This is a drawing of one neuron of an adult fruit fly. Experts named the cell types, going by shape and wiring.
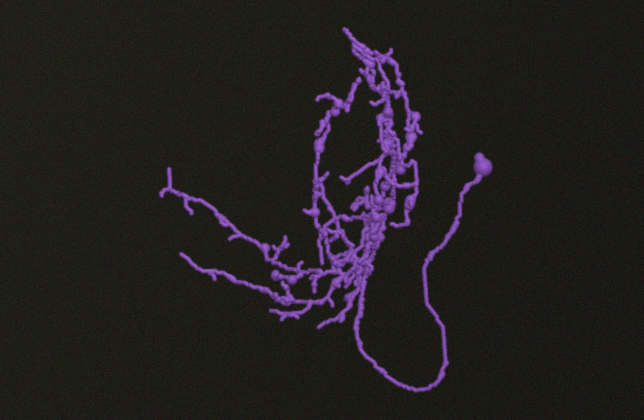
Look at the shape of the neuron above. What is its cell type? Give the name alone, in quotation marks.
"CB3729"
